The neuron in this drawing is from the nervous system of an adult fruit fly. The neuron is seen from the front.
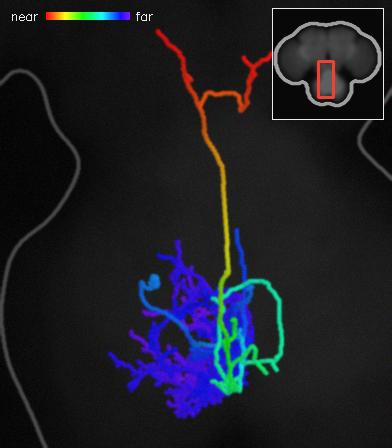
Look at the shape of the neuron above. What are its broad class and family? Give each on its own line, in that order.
ascending neuron
hemilineage 17A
